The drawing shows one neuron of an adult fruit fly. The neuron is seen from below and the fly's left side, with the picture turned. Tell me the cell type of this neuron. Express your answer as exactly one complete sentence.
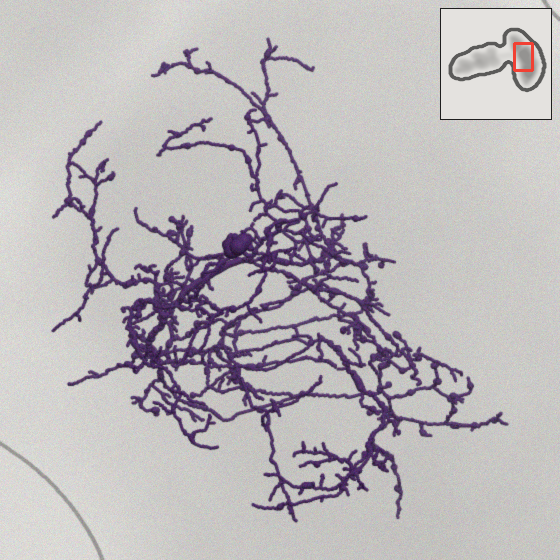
The neuron here falls under cell type GNG166.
